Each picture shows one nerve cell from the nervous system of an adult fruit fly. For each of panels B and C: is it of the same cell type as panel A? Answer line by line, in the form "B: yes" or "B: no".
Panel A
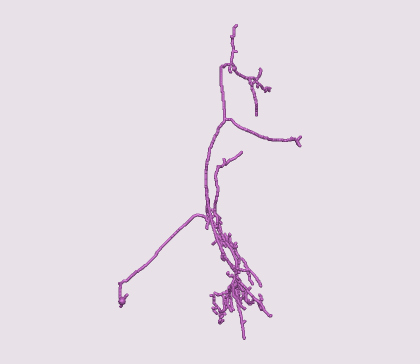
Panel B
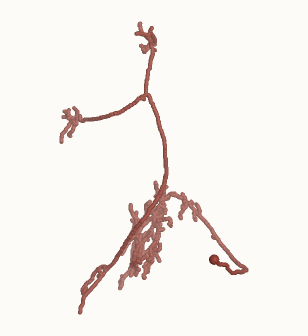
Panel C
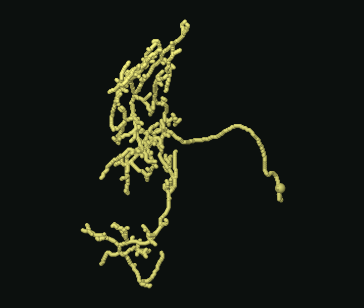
B: yes
C: no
